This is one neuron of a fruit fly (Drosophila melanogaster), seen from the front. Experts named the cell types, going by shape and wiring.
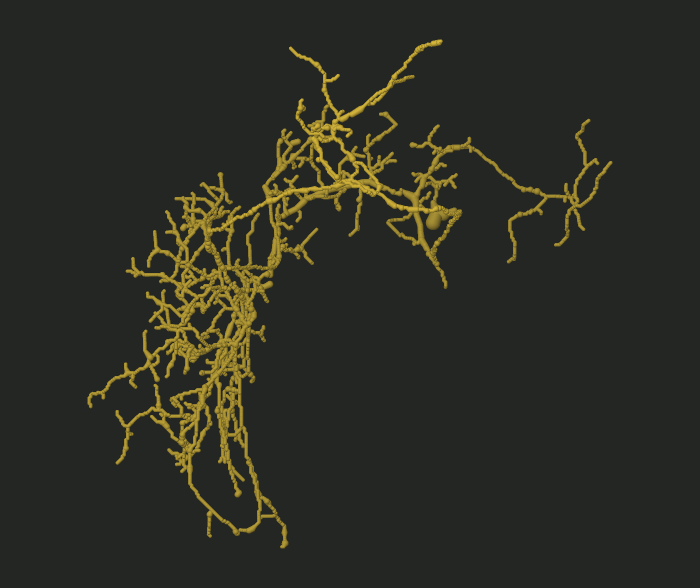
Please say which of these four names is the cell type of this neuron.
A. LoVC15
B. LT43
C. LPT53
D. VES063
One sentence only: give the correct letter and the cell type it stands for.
Regarding cell type, the neuron matches LT43, option B.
